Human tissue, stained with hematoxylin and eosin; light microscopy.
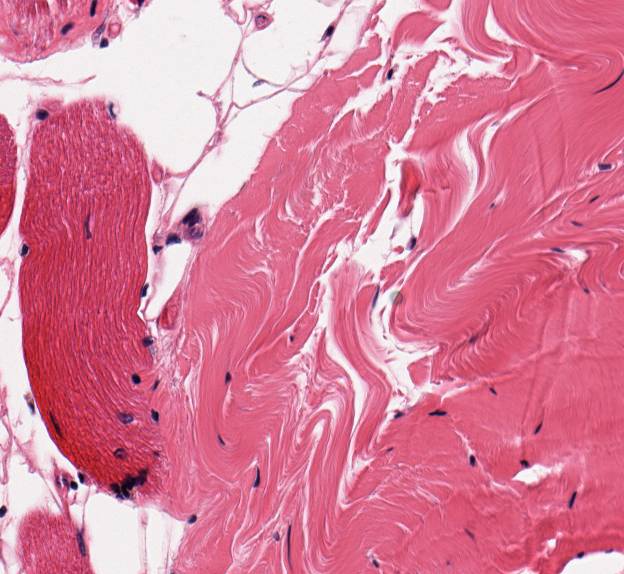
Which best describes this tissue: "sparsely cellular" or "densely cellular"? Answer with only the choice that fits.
Sparsely cellular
